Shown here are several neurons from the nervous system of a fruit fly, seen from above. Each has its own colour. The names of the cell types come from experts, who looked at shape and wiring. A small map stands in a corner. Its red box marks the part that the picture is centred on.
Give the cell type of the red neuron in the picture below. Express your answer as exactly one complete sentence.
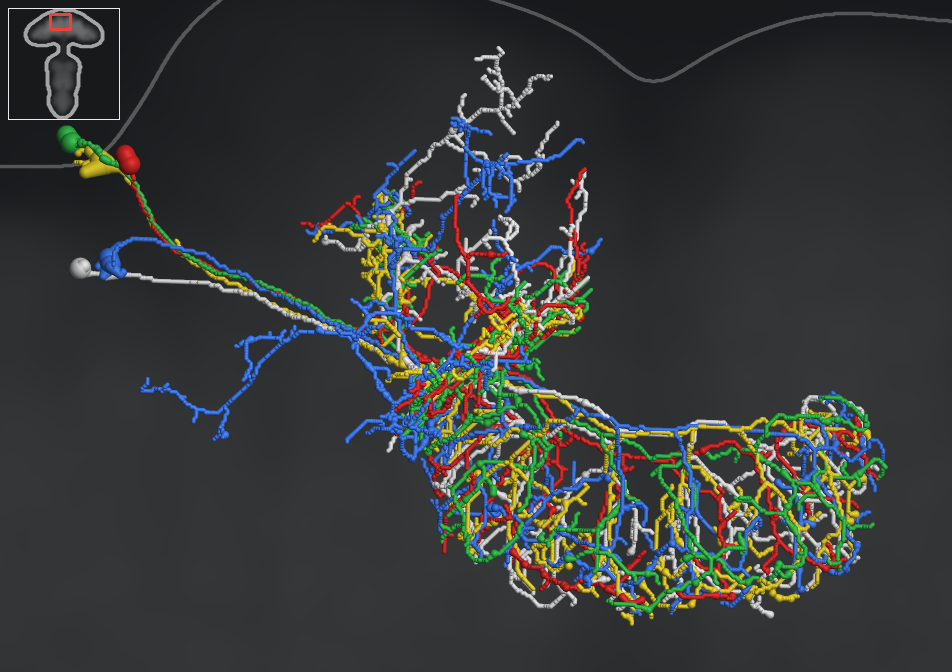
Within the cell type FB5P sits this neuron.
